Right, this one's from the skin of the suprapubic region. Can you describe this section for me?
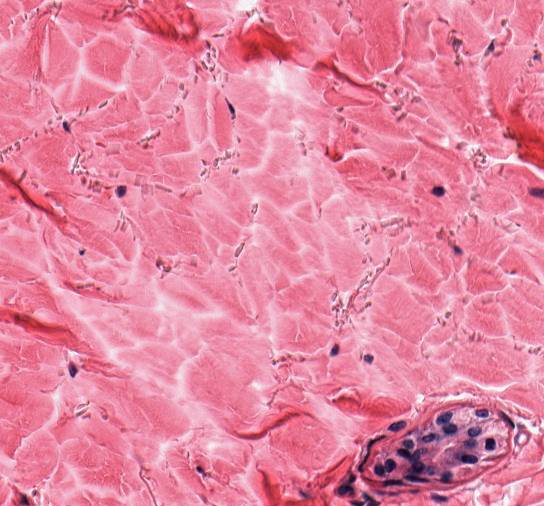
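Notice the few nuclei are small and dark, and they sit at the edges of the fibres, not in the centres. You won't find fat cells anywhere. The narrow white cracks between many fibres are shrinkage artefact.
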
